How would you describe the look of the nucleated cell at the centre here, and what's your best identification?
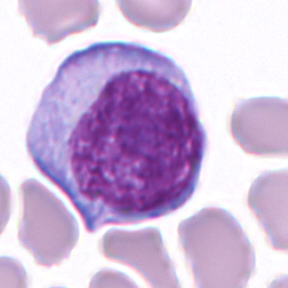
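Its outline is smooth and roughly round, apart from a small pointed corner at the lower left. The round nucleus has no notch or lobes and sits off-centre, toward the right side of the cell. Cytoplasm forms a wide crescent, mostly on the upper-left side of the nucleus. The cell is a plasma cell.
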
